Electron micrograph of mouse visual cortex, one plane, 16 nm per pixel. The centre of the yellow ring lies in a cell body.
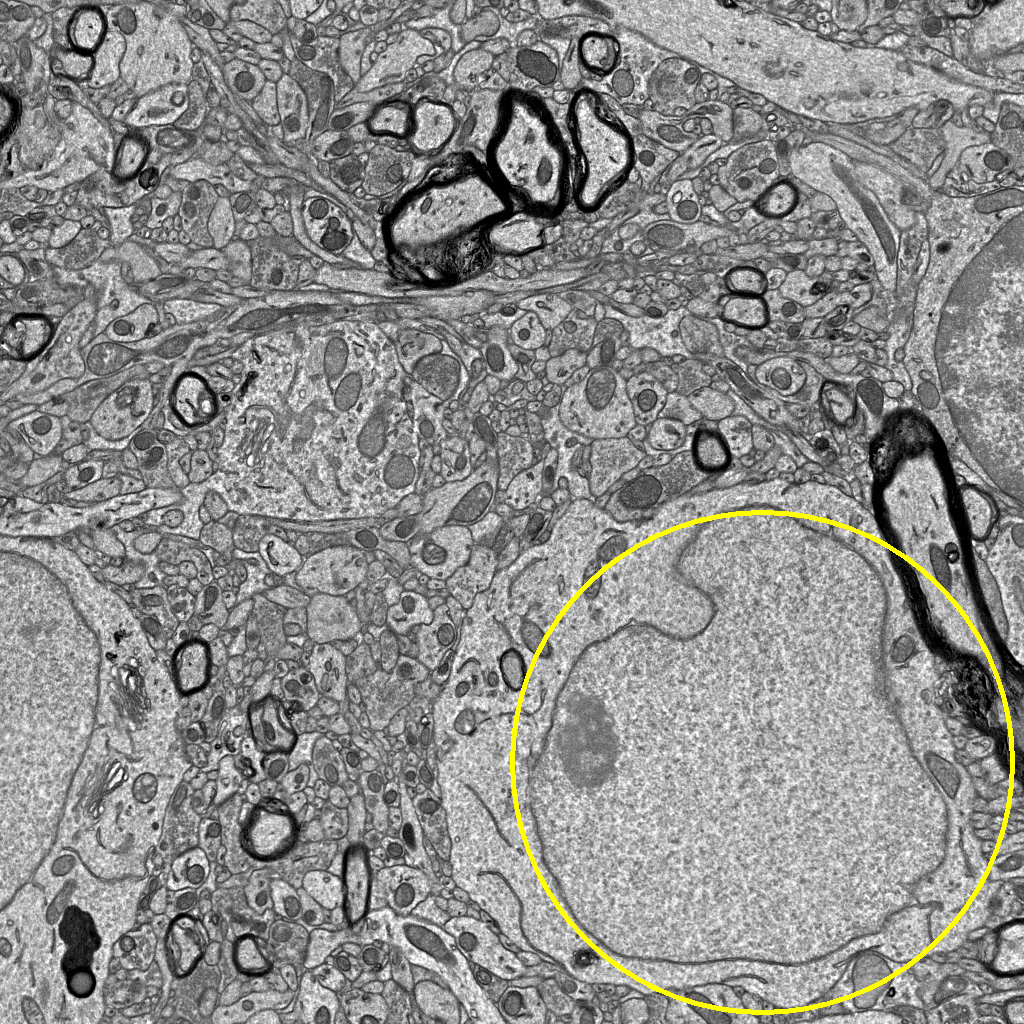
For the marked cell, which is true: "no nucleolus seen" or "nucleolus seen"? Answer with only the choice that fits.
Nucleolus seen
